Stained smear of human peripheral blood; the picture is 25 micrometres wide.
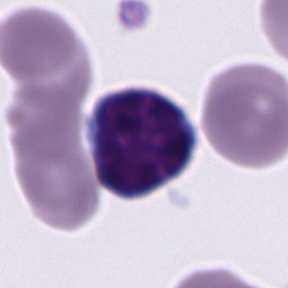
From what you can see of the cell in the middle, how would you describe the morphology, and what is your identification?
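Measuring about 10 micrometres across, the cell holds a round nucleus of about 9 micrometres. Its chromatin is dark purple and coarsely clumped. Cytoplasm appears only as a very thin rim at the edge of the nucleus, and the little that shows, at the left edge, is pale blue. The surface of the cell is smooth, without projections. This cell is a typical lymphocyte.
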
